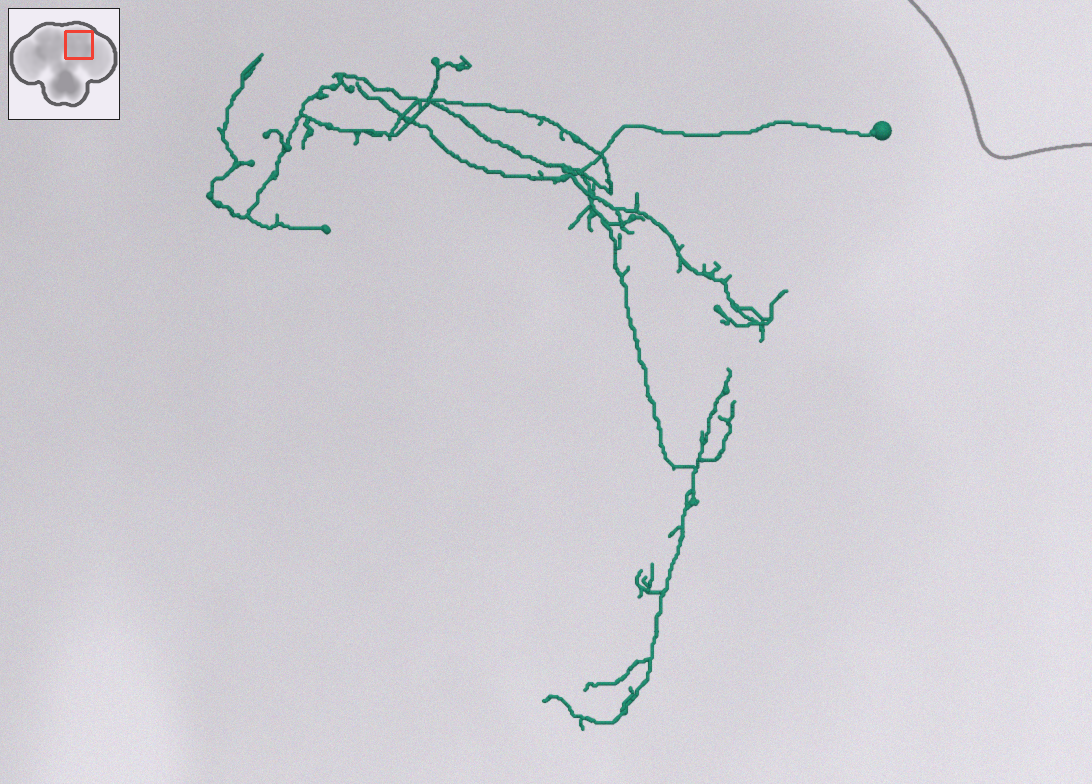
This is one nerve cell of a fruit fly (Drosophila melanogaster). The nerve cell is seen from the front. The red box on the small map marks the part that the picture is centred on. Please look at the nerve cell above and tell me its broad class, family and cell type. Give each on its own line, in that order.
central-brain intrinsic neuron
hemilineage DL2_dorsal
LHPV5g1_a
